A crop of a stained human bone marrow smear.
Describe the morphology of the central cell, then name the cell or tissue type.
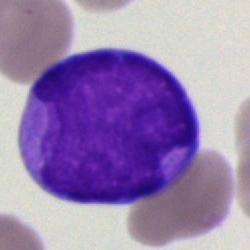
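Round, smooth outline. Deep purple chromatin with a fine, stippled texture. No granules and no vacuoles visible in the cytoplasm. Name: blast.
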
